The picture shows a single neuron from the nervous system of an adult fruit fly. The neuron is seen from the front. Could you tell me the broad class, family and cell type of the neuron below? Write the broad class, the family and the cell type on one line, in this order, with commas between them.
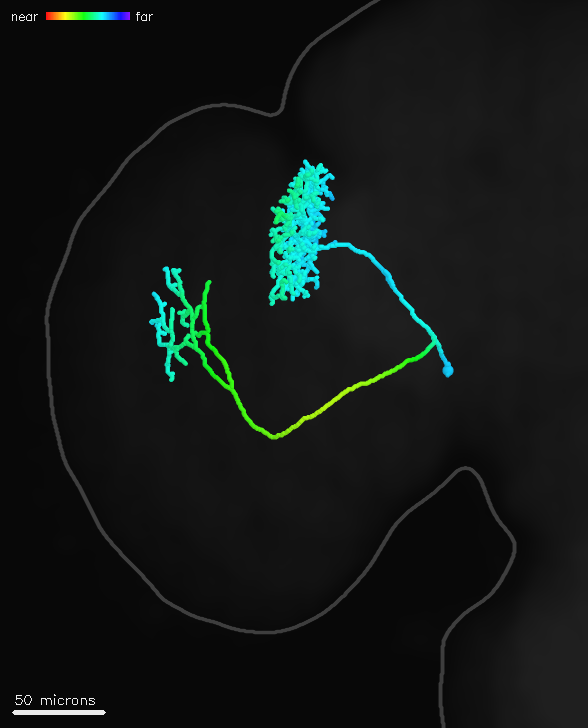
optic-lobe intrinsic neuron, MeLo, MeLo12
